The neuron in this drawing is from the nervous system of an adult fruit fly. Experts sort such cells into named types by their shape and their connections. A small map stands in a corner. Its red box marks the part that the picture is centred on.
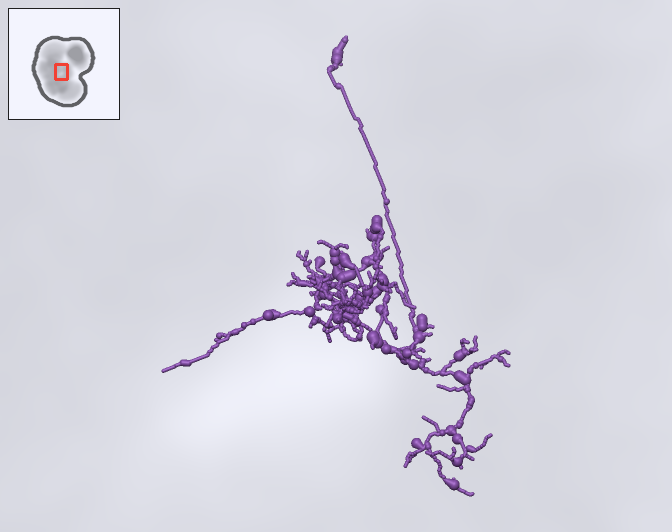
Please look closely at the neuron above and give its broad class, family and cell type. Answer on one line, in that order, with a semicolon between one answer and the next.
central-brain intrinsic neuron; hemilineage TRdl_a; PRW035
